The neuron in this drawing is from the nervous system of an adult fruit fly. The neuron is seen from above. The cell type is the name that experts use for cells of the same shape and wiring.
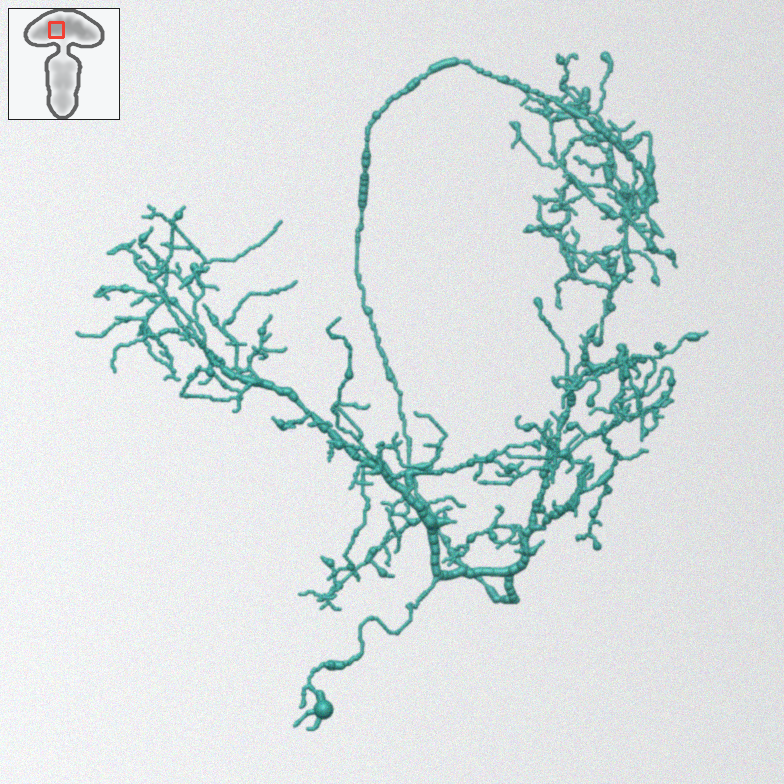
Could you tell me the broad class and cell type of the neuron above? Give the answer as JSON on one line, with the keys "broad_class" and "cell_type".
{"broad_class": "central-brain intrinsic neuron", "cell_type": "PS185"}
